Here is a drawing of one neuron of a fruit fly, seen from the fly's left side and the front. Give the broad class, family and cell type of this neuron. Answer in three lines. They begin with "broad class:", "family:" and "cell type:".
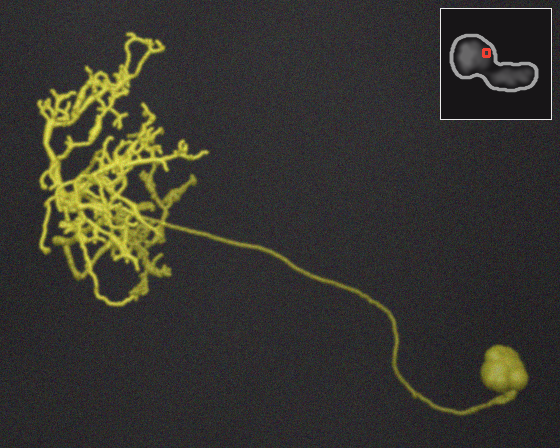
broad class: optic-lobe intrinsic neuron
family: T
cell type: T4a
